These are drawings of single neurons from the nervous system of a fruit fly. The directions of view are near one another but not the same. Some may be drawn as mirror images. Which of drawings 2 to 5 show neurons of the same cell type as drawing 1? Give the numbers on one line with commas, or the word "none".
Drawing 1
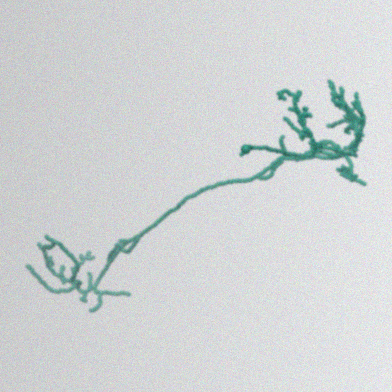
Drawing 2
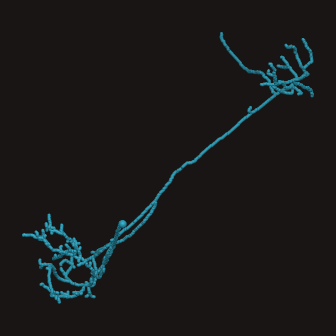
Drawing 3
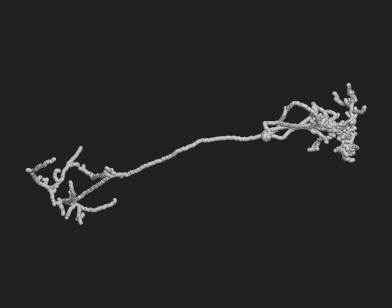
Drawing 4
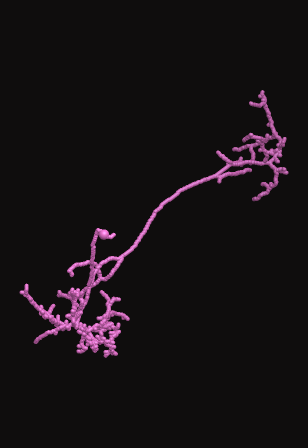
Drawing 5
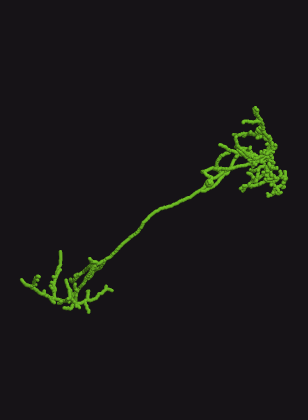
2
